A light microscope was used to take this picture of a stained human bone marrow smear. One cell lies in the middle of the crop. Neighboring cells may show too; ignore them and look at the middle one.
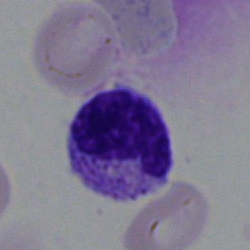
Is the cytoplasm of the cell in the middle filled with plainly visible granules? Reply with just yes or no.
Yes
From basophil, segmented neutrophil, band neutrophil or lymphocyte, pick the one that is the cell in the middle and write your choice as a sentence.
This crop is built around a band neutrophil at its centre.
